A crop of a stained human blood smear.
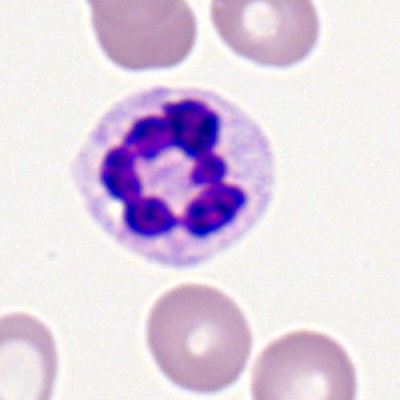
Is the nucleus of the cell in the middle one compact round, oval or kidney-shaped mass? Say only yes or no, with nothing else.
No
